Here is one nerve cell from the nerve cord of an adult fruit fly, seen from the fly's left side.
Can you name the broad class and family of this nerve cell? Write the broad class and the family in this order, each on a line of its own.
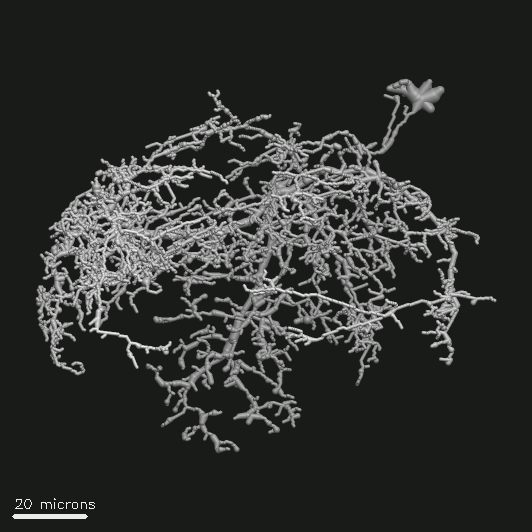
nerve-cord intrinsic neuron
hemilineage 19A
